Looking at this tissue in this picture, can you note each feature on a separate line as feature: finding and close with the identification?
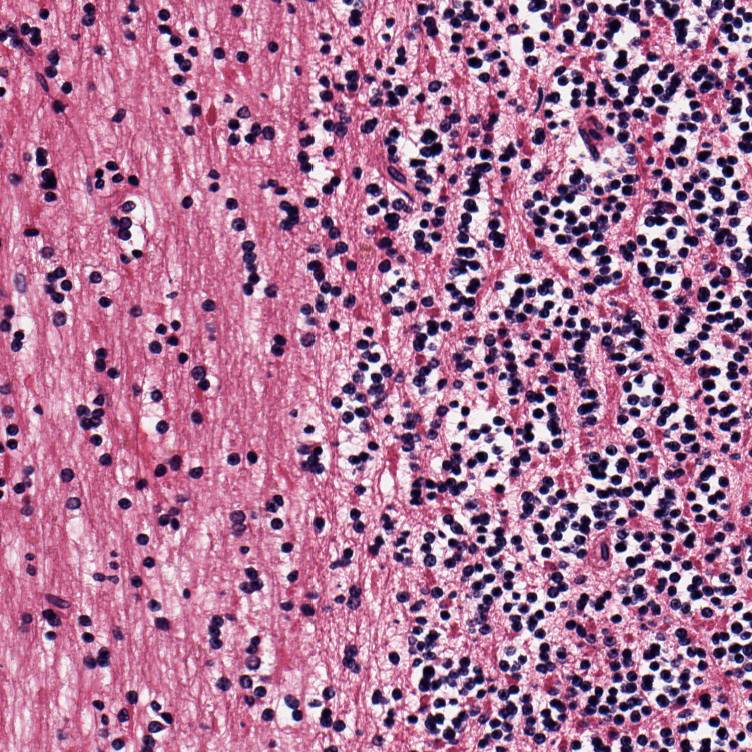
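Cellularity: right half densely packed; left half much less cellular
Background: pink, fibrillary on the left, fibres mostly top to bottom
Nuclei: small, round, dark, uniform in the crowded right half
Cytoplasm: scant visible around the crowded cells
Vessels: few, small, thin-walled, elongated nuclei, mainly upper middle and right
Name: cerebellum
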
